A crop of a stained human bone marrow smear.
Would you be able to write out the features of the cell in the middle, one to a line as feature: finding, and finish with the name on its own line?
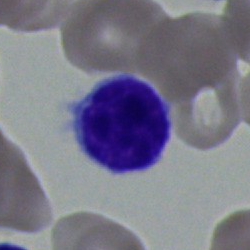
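Nucleus: fills almost the whole cell
Chromatin: dense, dark purple, coarse clumps
Cytoplasm: at most a very thin rim, barely visible
Left edge: a small pale bluish wisp projecting out
Name: lymphocyte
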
